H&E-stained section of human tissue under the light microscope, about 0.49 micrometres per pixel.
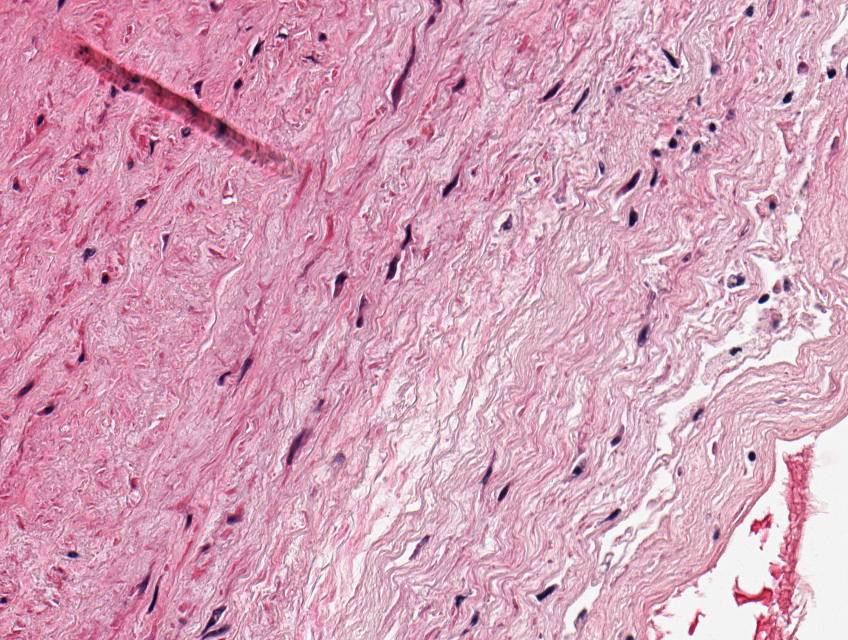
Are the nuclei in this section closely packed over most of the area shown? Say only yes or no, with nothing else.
No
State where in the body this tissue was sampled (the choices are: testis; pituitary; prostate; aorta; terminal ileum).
aorta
